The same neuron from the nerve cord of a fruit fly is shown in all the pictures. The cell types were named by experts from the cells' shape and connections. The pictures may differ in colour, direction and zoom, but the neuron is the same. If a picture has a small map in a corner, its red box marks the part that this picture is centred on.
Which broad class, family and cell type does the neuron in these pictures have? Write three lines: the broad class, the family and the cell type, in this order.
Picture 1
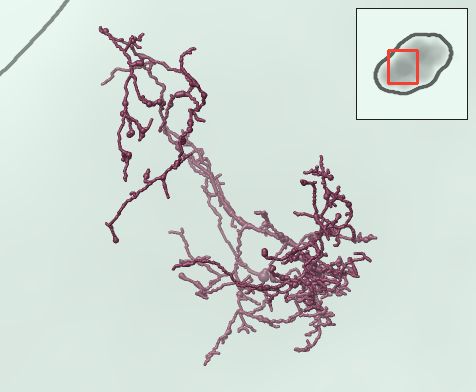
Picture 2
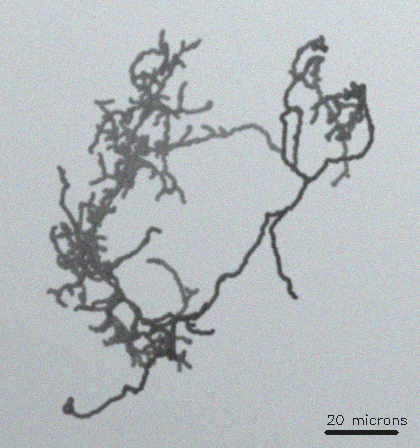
nerve-cord intrinsic neuron
hemilineage 03A
IN03A076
